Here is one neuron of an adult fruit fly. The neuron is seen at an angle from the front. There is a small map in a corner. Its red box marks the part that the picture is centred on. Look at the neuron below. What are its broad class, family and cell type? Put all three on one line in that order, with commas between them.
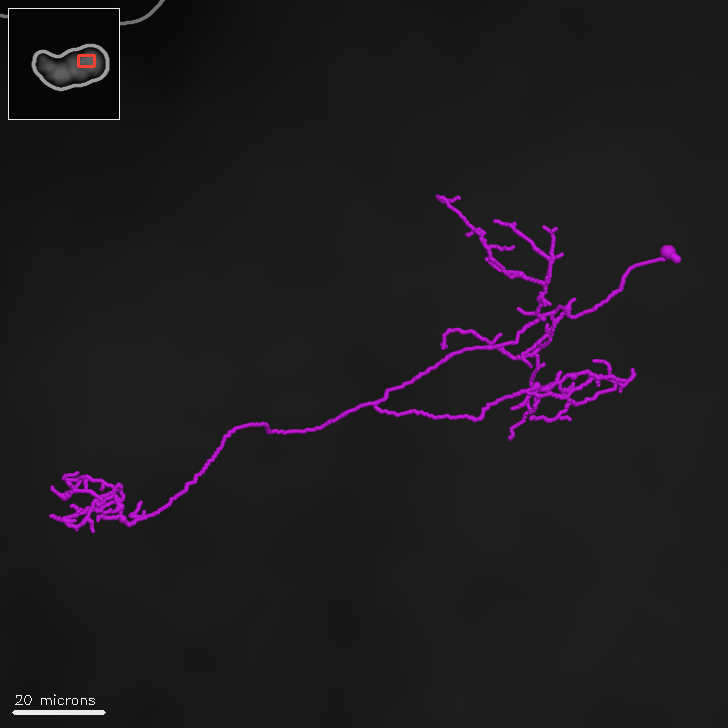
central-brain intrinsic neuron, class DAN, PAM13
